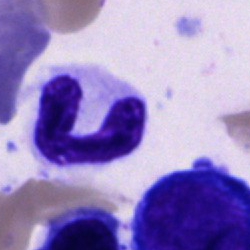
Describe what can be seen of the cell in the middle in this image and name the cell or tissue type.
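A curved U-shaped band, its opening facing upward, forms the nucleus. Its chromatin is dense, dark purple and clumped, and no nucleoli are visible. The cell outline is irregular rather than smoothly round. This is a band neutrophil.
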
